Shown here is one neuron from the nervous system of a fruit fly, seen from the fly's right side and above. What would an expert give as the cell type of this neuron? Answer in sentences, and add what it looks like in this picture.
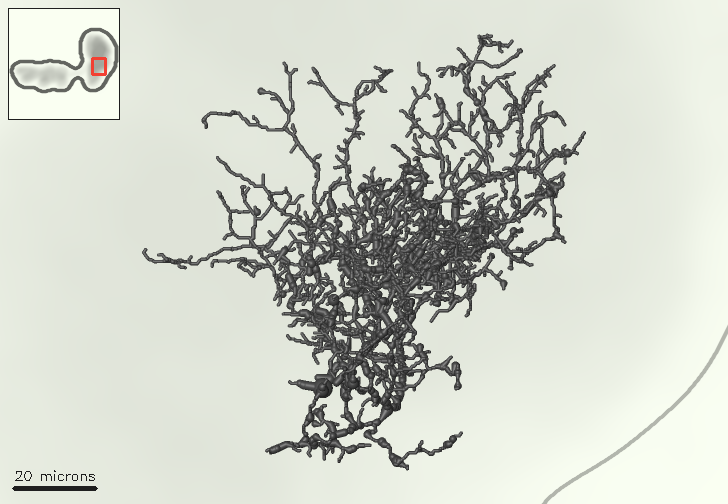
The cell type is GNG394. This is a central-brain intrinsic neuron. By the scale bar it is about 110 microns wide in this view. More than a hundred branch ends can be seen.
